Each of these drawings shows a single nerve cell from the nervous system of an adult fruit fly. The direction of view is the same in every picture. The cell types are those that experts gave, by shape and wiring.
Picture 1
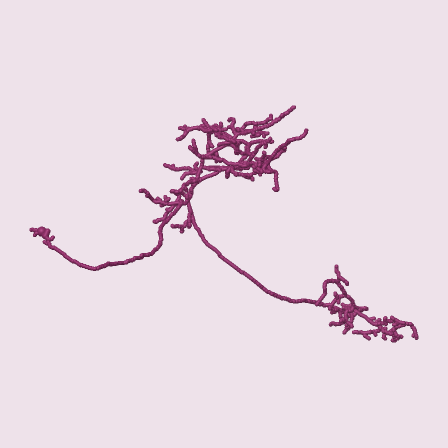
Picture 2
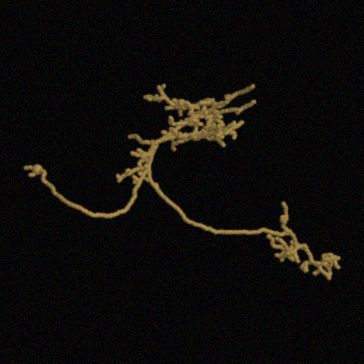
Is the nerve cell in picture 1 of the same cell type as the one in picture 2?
yes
